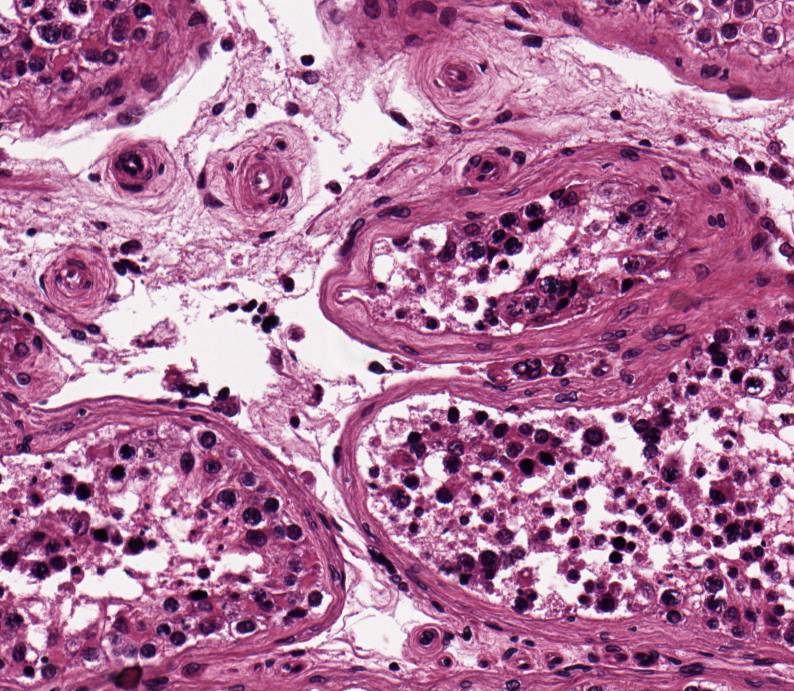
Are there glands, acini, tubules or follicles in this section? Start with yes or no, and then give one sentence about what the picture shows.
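Yes. The field is made up of rounded and elongated tubule profiles full of cells, separated by paler stroma that is widest in the upper left and centre.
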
